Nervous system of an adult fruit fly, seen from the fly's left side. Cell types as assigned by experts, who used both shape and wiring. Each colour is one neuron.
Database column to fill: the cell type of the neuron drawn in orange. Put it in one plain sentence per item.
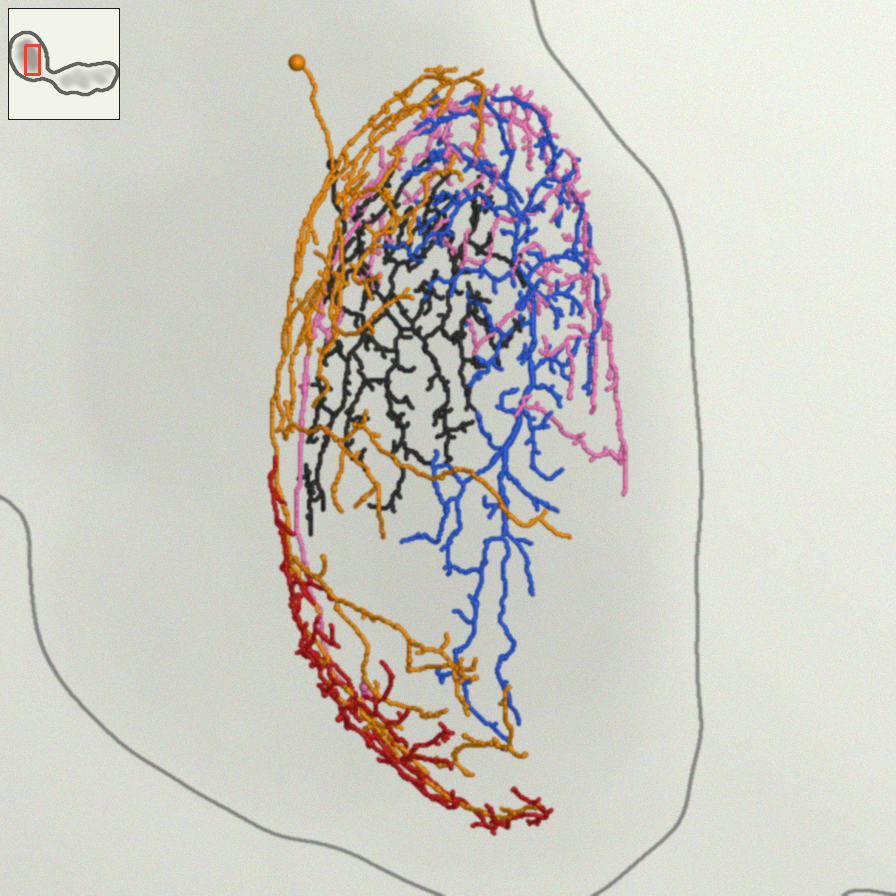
The cell type is Cm28.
